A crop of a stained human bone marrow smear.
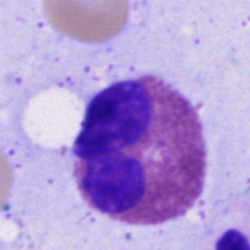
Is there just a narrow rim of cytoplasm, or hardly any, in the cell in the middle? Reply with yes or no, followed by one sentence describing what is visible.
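No. The cytoplasm is plentiful and pinkish.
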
